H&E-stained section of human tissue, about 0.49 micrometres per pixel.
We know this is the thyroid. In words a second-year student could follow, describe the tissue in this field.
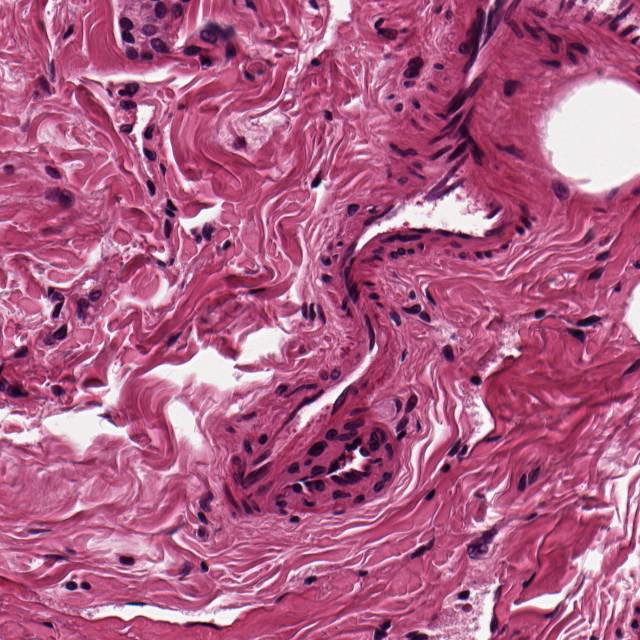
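Dense connective tissue fills the field, wavy pink collagen bundles running in many directions. Scattered small, dark, elongated fibroblast nuclei lie singly between them. There's no epithelium anywhere. Lower centre, there's a small vessel with a narrow slit-like lumen and a cluster of nuclei in its wall.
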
